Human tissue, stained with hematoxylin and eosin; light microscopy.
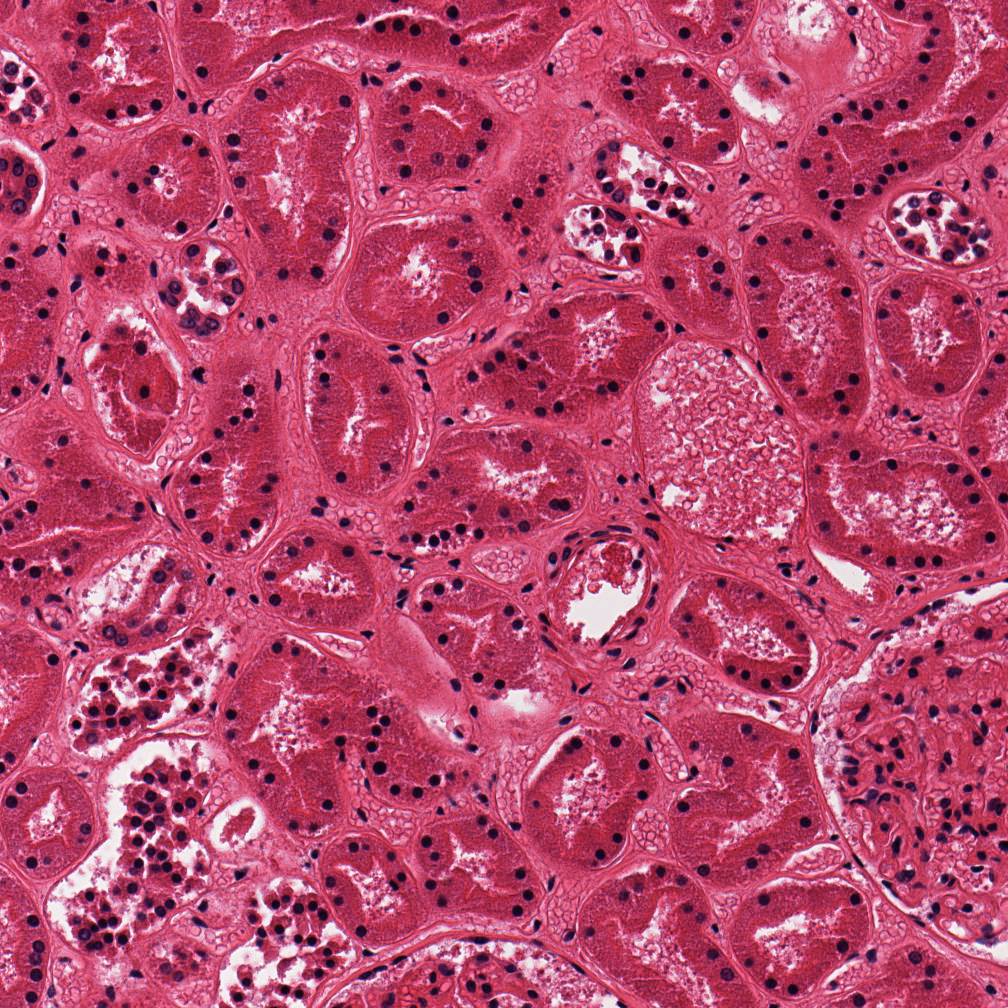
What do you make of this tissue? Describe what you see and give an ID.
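Closely packed round to oval tubule cross-sections fill the field, separated by narrow strips of stroma. Most have a single layer of cuboidal cells with deeply eosinophilic cytoplasm and round dark nuclei. Some lower-left tubules hold loose clusters of detached cells. That's renal cortex.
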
